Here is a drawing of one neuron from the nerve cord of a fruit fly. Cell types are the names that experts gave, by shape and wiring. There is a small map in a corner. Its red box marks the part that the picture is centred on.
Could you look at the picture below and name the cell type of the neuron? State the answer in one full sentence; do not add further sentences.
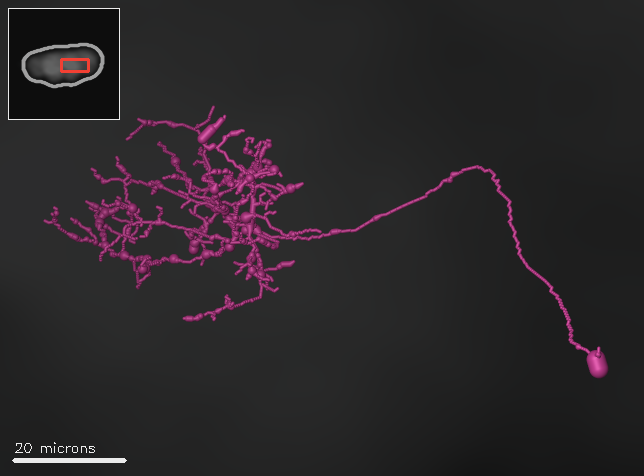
Of the cell type IN20A.22A044 is this neuron.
